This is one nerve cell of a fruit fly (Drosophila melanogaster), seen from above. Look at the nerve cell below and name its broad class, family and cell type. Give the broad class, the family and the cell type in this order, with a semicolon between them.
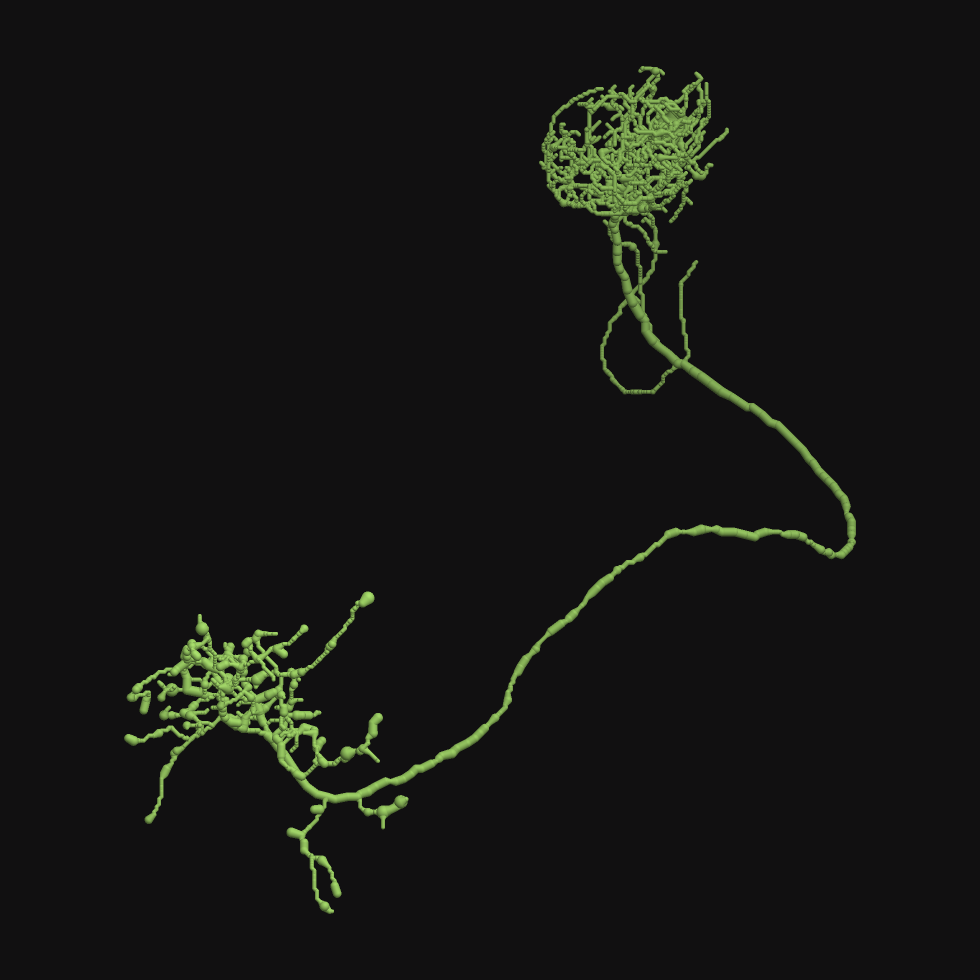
central-brain intrinsic neuron; hemilineage ALv1; DA1_vPN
